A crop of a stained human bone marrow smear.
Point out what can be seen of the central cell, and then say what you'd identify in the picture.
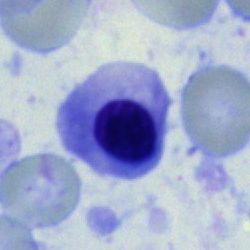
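The nucleus sits off-centre toward the right, its chromatin dense and very dark purple. Blue cytoplasm forms a band that is widest on the left side of the nucleus. The cell is an erythroblast.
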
